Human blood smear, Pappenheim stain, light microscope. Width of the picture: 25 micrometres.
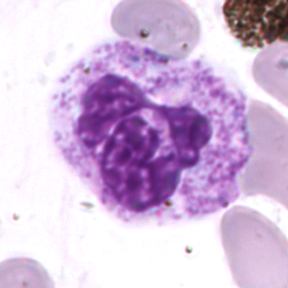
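Segmented neutrophil at the centre of the field. Its nucleus is folded into several overlapping lobes and lies near the centre of the cell, with cytoplasm on all sides. The chromatin stains deep purple. Fine purple granules fill the cytoplasm.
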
